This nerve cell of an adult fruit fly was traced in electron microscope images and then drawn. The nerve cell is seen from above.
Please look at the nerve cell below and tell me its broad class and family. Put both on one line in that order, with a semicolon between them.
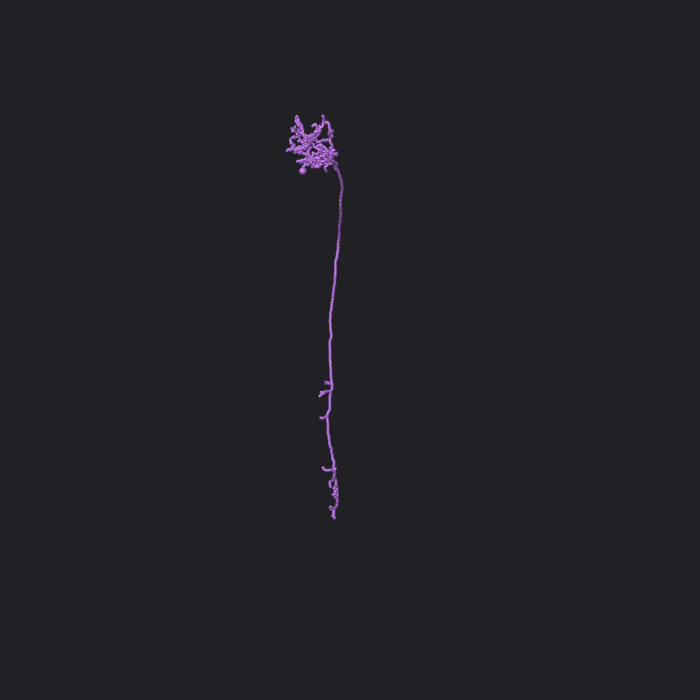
descending neuron; DNp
